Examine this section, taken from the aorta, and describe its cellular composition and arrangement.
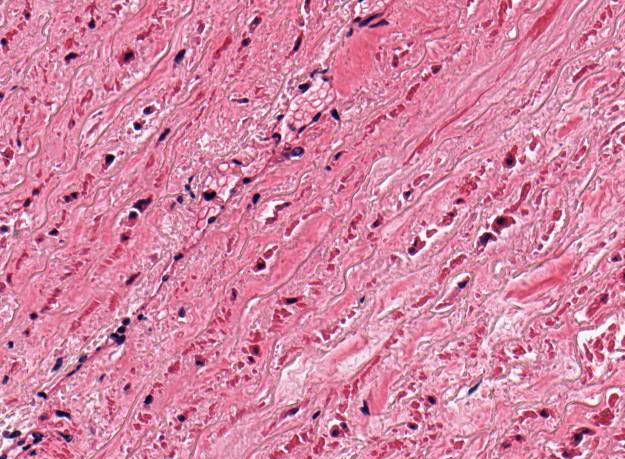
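Sparsely cellular field, dominated by eosinophilic fibrous material. Fibrous strands wavy, not straight. Scattered nuclei small, darkly stained. No epithelium or glands seen anywhere in field.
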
